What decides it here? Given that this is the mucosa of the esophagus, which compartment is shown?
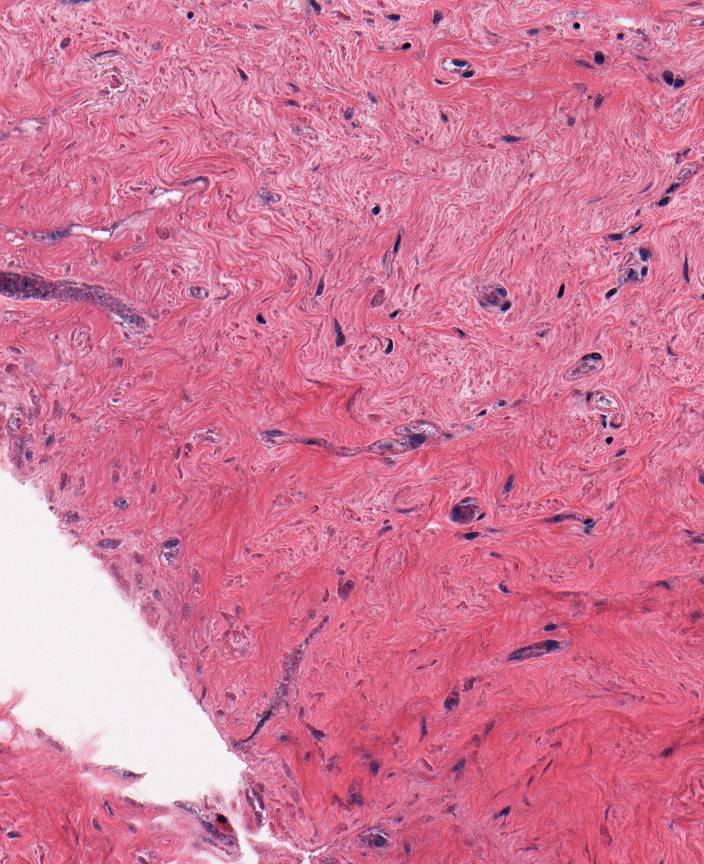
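Call this loose connective tissue. Dense, strongly pink collagen bundles fill nearly the whole field in wavy, haphazard directions, with small dark spindle-shaped to oval nuclei scattered singly between them.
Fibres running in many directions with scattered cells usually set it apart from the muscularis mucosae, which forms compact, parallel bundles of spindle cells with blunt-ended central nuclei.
There's no epithelium.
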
